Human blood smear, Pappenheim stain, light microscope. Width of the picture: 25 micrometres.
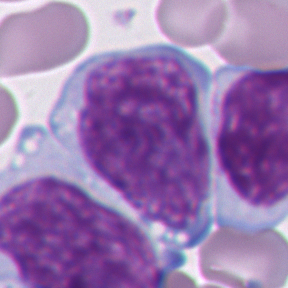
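Myeloblast in a stained peripheral blood smear. Notice how the nucleus fills most of the cell, leaving a narrow rim of pale blue cytoplasm that is widest on the upper-left side. Look closely at the chromatin: it is finely stippled rather than clumped.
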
